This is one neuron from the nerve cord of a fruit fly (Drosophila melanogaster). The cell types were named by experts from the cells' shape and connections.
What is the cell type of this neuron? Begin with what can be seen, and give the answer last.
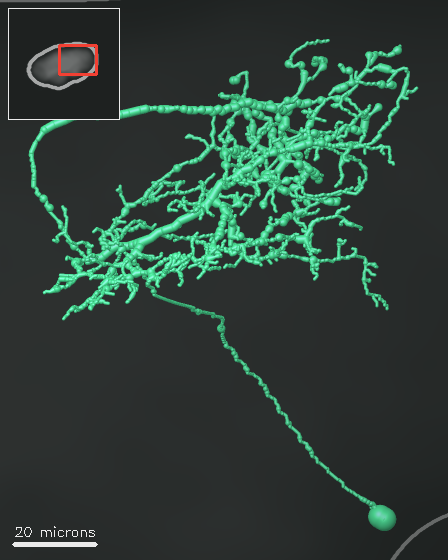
From top to bottom in the picture it spans about 120 microns. As drawn here it is about as wide as it is tall. Its broad class is nerve-cord intrinsic neuron. The cell type is INXXX140.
